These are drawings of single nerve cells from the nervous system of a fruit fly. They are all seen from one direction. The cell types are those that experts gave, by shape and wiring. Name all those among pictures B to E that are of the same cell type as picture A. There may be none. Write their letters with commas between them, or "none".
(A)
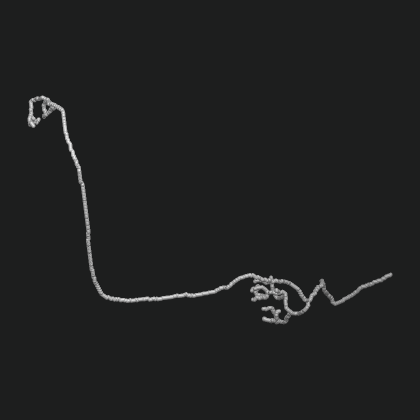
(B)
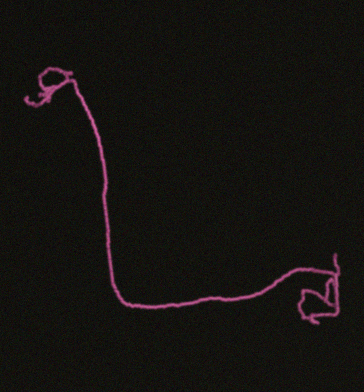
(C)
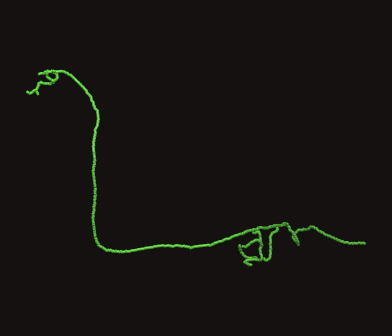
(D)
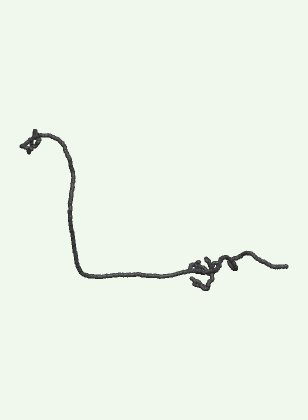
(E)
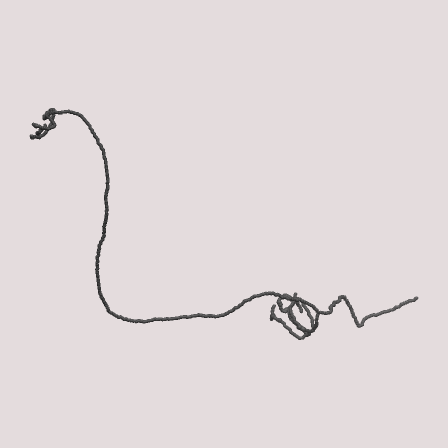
B, C, D, E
